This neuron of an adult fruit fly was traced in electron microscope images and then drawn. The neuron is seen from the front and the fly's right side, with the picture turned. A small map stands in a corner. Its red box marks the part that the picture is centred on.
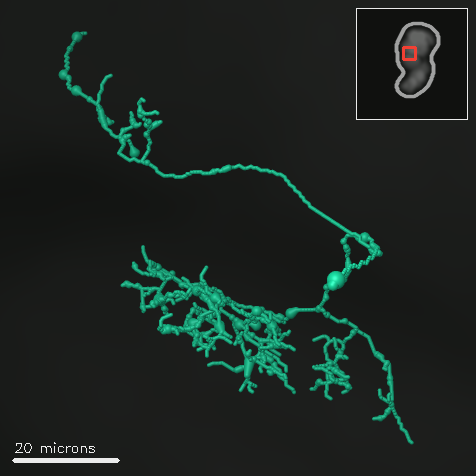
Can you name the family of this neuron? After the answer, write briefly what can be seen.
Its family is LC. This is a visual projection neuron. By the scale bar it is about 80 microns tall in this view. Dozens of branch ends can be seen.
